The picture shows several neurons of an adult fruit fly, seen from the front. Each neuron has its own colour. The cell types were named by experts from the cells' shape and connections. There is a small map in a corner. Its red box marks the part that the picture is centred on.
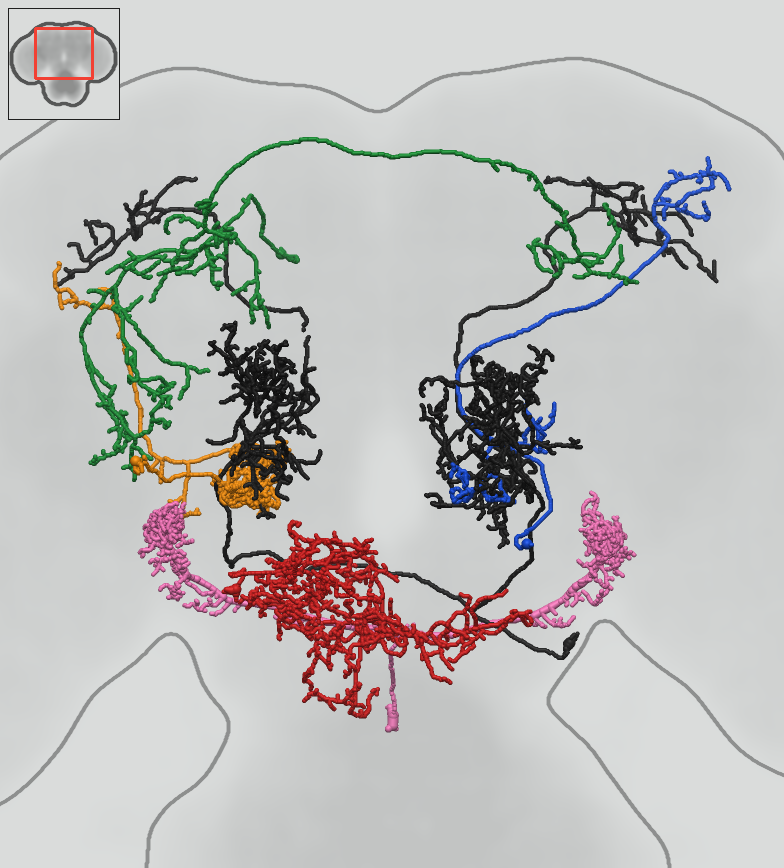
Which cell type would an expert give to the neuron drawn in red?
GNG576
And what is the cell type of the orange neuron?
VP5+VP3_l2PN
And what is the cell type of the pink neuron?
SAD096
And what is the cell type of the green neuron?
pC1_6b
